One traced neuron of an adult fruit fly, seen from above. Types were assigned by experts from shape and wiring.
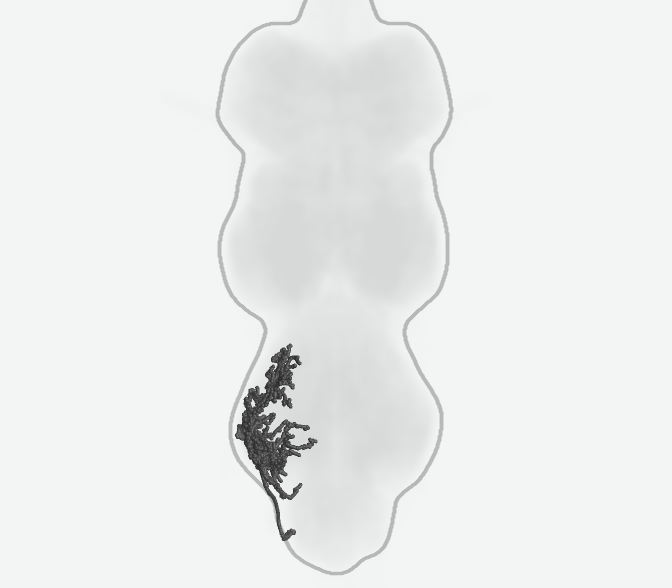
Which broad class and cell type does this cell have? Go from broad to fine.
motor neuron of the nerve cord; Sternal anterior rotator MN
